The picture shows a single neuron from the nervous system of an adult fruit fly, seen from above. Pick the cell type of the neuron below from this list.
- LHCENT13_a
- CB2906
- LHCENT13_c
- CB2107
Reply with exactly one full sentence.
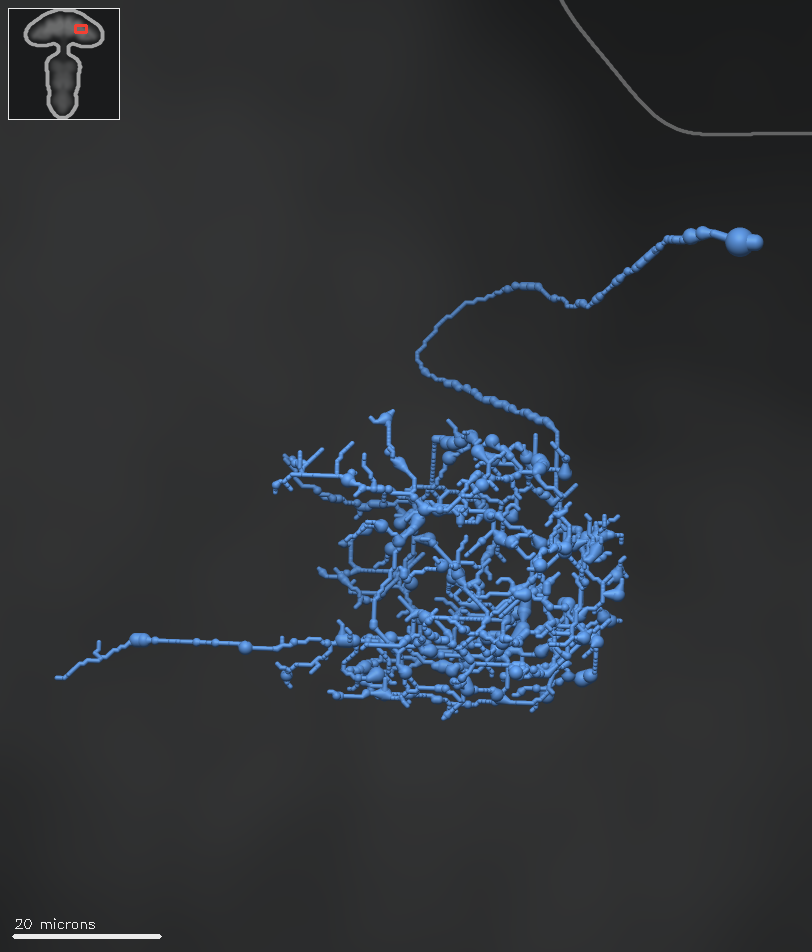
The neuron is a member of cell type CB2107.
